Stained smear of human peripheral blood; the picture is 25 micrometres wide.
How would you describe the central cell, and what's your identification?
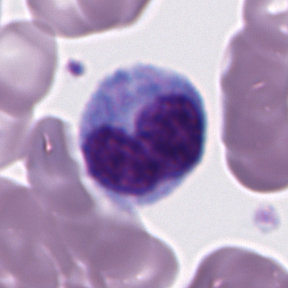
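Note the smooth, roughly round outline of the central cell. Within the nucleus, no nucleoli can be seen. The cytoplasm is pale grey-blue and holds no coarse or brightly coloured granules. This cell is a monocyte.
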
